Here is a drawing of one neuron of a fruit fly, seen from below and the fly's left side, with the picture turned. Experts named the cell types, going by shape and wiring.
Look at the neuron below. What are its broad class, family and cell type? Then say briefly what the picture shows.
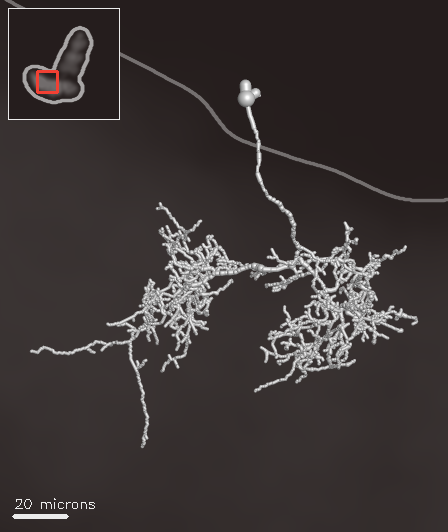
Its broad class is central-brain intrinsic neuron. The family is hemilineage SMPp&v1_ventral. The cell type is SMPp&v1B_M02. Its cell body lies at the top of the picture. By the scale bar it is about 150 microns wide in this view. The picture shows dozens of branch ends.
